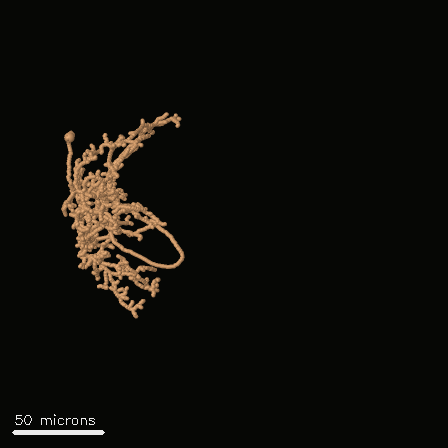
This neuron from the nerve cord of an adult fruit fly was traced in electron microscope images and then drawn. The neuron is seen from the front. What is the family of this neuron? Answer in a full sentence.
The family is hemilineage 17A.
